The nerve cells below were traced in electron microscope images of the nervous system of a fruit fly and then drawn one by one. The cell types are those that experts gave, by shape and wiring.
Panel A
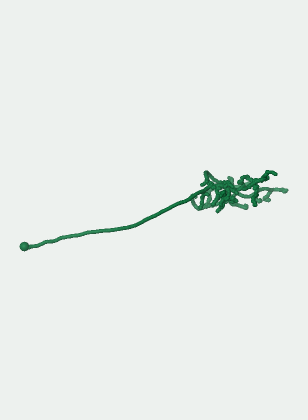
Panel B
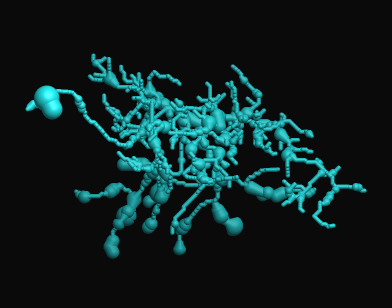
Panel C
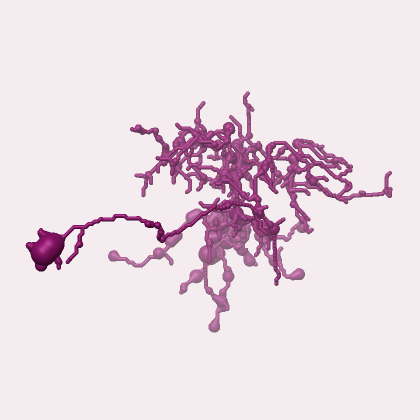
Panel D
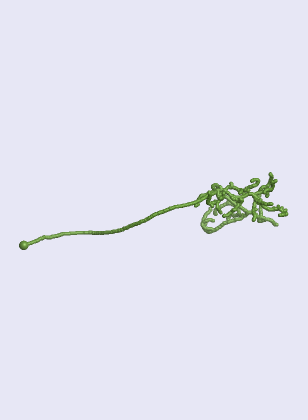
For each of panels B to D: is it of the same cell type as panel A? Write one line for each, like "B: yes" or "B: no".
B: no
C: no
D: yes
